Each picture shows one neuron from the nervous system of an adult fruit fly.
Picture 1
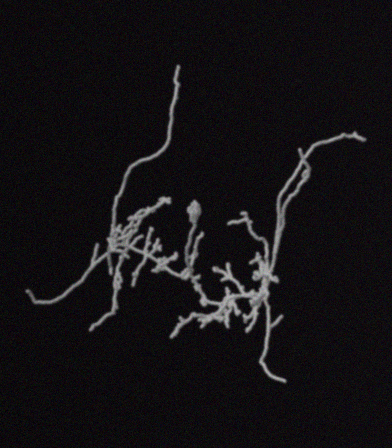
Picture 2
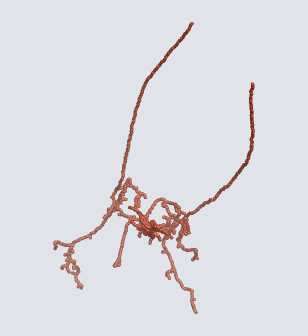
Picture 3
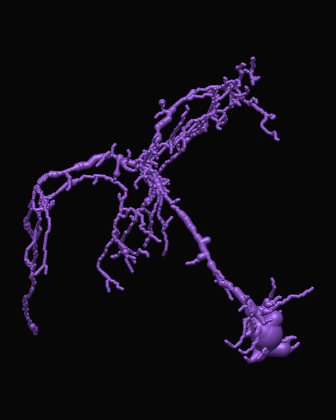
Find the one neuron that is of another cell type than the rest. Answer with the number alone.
1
